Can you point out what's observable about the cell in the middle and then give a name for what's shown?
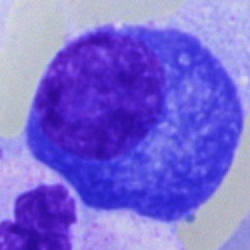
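Look first at the nucleus: it sits off-centre, toward the upper left. Around it the cytoplasm is plentiful and deep blue, with a paler zone just to the right of the nucleus. Small pale spots are scattered through the cytoplasm on the right. This is a plasma cell.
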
